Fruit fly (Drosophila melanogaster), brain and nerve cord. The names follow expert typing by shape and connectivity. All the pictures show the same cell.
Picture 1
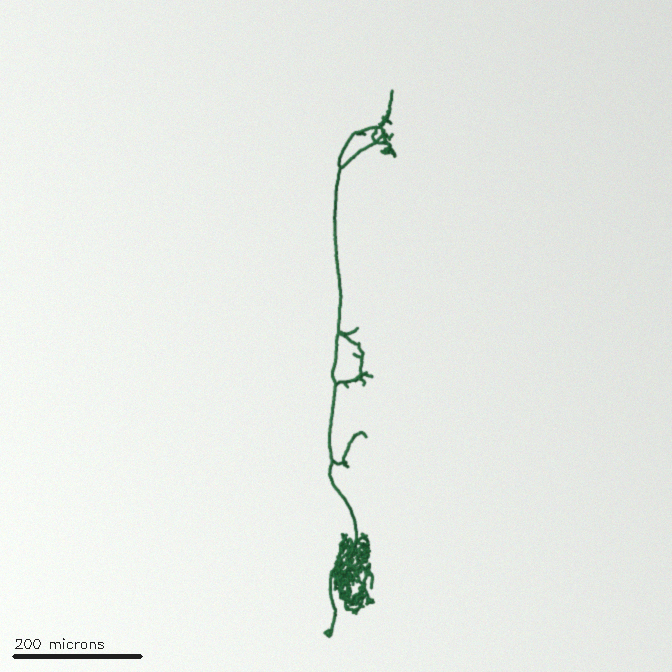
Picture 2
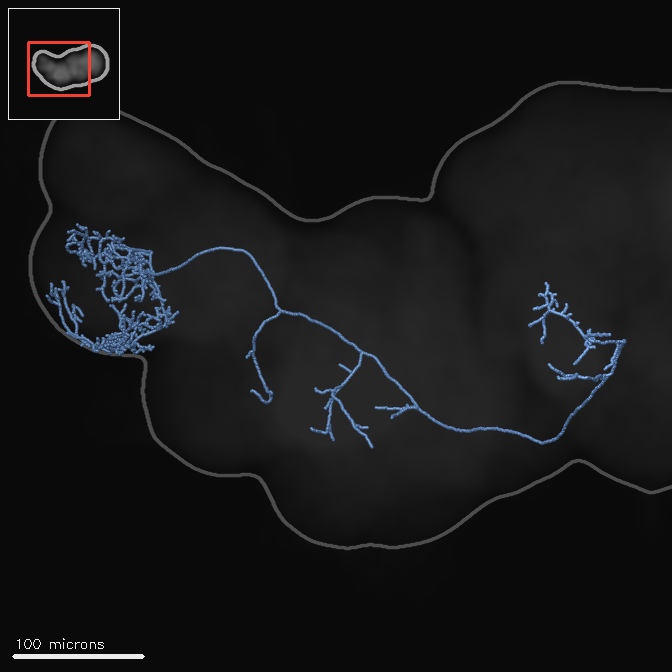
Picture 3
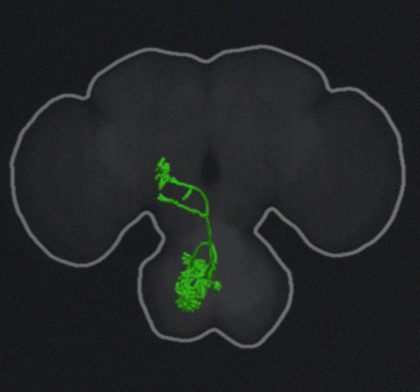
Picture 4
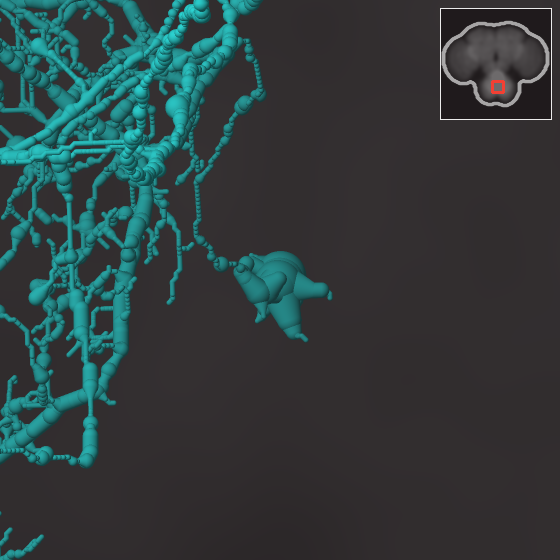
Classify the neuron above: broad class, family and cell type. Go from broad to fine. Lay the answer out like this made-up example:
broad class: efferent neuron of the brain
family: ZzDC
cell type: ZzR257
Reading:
broad class: ascending neuron
family: hemilineage 04B
cell type: AN04B003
